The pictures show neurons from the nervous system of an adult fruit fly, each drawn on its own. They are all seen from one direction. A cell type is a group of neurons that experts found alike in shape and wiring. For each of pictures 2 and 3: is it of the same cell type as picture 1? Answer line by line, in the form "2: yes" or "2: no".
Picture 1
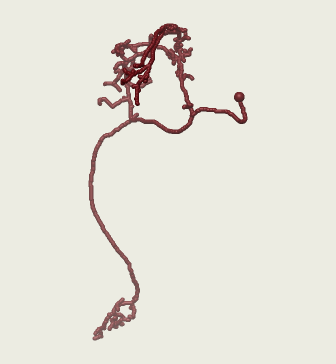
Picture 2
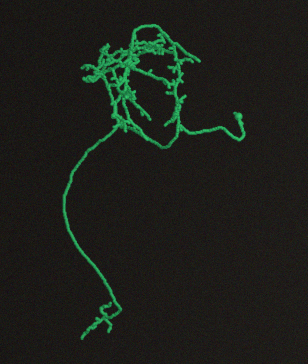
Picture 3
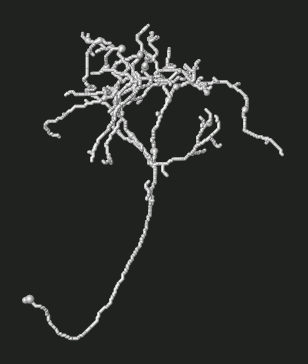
2: yes
3: no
